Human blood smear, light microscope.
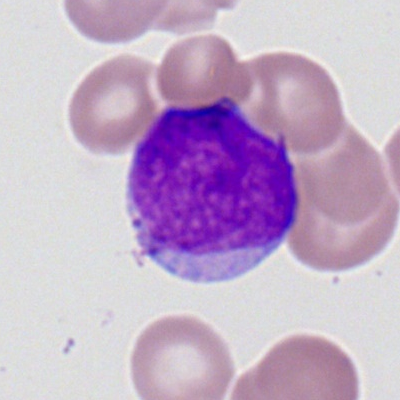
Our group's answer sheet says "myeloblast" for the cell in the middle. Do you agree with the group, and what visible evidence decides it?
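Nucleus fills most of the cell — goes with myeloblast.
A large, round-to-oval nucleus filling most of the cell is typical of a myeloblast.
Cytoplasm a narrow rim, mainly at the bottom of the cell — goes with myeloblast, against monocyte.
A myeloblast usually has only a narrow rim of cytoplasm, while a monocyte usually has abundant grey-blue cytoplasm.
Cytoplasm pale blue, no granules visible. Outline roughly round; red cells press against the top and right side. Verdict: myeloblast fits; monocyte does not.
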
